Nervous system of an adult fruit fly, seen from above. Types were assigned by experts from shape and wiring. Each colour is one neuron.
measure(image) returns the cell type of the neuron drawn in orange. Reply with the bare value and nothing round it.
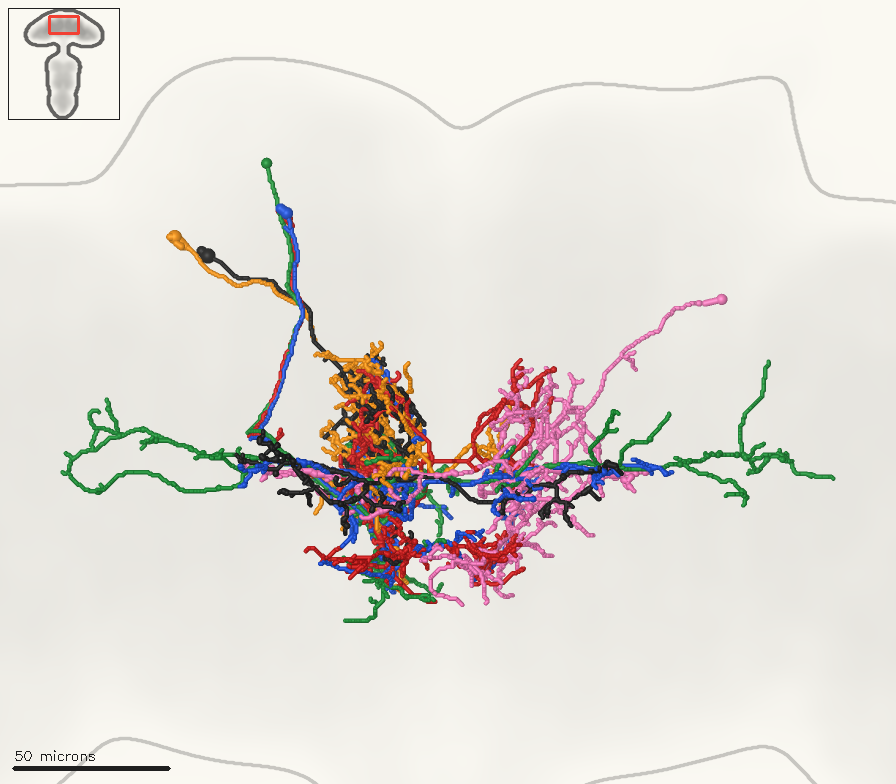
VES097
